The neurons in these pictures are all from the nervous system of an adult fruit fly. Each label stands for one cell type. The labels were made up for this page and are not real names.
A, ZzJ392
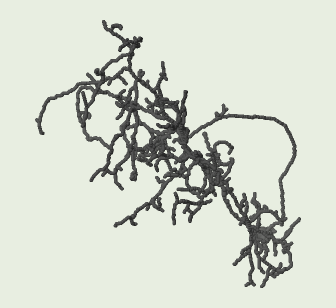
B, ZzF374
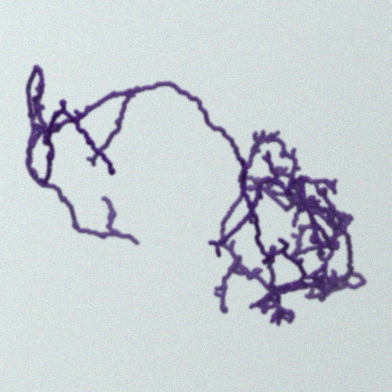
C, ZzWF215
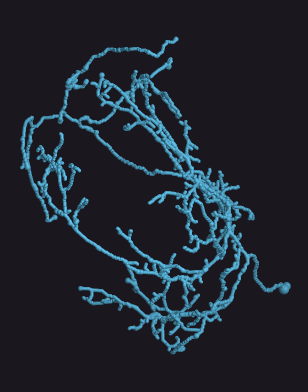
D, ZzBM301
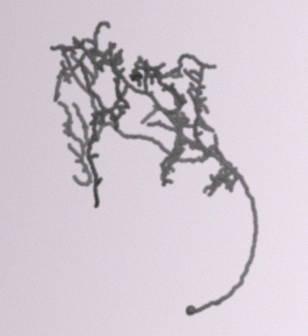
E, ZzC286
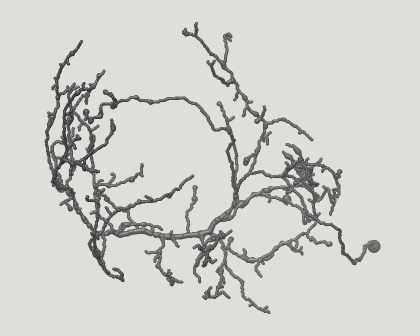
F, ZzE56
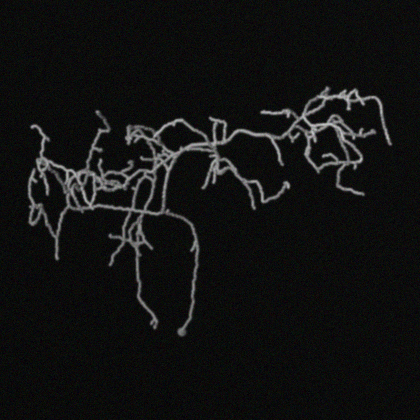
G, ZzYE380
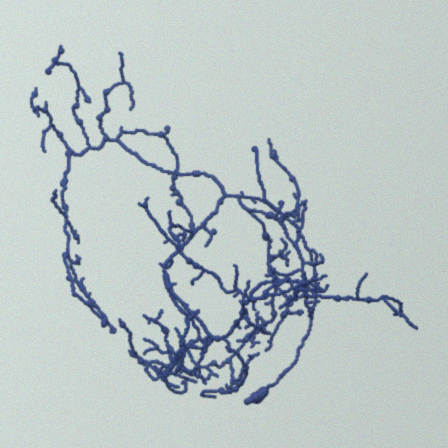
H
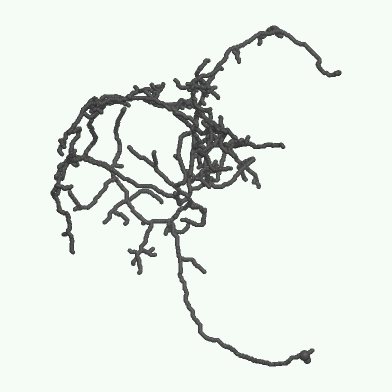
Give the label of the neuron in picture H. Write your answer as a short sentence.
It belongs to ZzBM301.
